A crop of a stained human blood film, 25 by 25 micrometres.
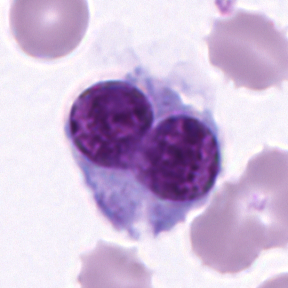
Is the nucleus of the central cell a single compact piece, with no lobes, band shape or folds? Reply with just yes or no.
No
